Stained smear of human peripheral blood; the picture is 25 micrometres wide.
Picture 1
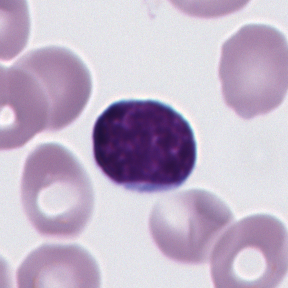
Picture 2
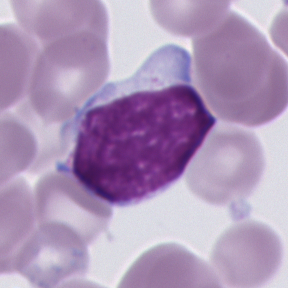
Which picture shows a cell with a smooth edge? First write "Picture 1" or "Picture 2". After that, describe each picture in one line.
Picture 1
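In picture 1: The cell outline is a smooth oval, slightly wider than it is tall.
In picture 2: The cell's outline is irregular, with a ragged edge on the left side.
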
